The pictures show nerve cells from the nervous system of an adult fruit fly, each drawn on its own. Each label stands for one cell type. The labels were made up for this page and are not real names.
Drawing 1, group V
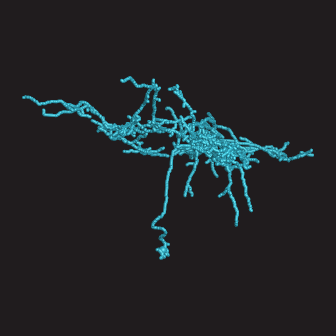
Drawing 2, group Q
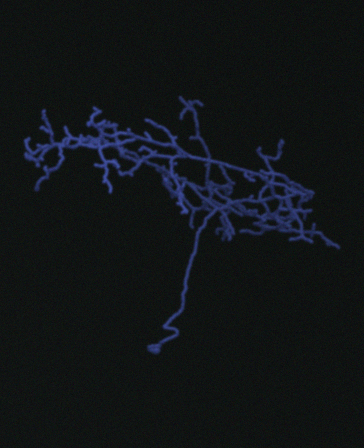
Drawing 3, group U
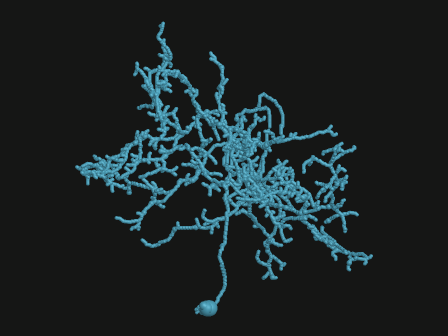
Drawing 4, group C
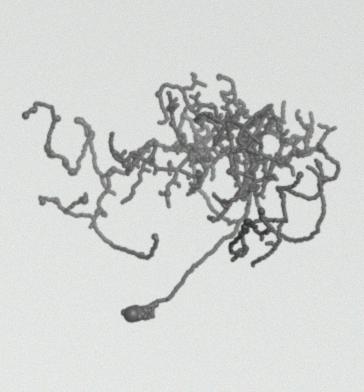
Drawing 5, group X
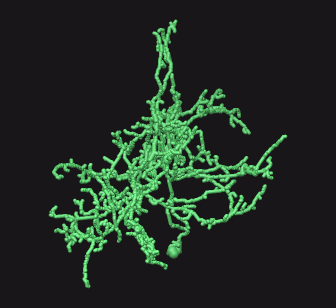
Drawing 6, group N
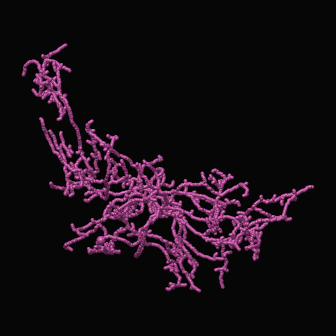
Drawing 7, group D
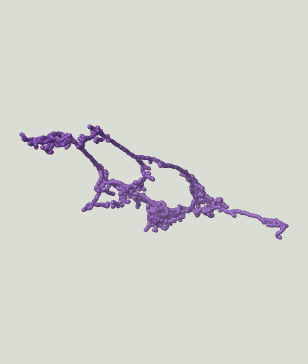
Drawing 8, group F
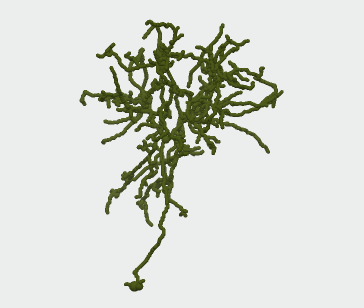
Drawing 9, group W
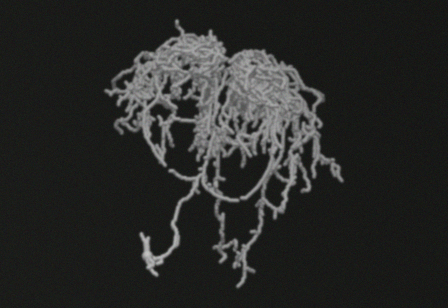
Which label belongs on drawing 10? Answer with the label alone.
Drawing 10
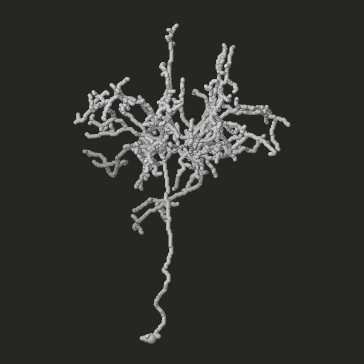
group F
